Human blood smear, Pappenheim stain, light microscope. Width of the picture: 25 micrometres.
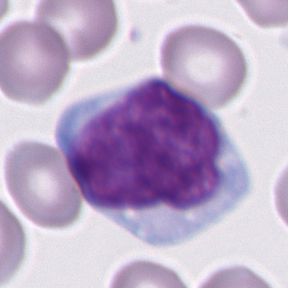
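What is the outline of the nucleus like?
Irregular and lumpy; the nucleus is about 13 micrometres across and fills about 70% of the cell's area.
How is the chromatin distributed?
In patches, with darker purple clumps among paler areas.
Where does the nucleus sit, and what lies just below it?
Toward the upper left of a cell about 18 by 14 micrometres, leaving the widest cytoplasm at the lower right; a few small clear spots lie in the cytoplasm just beneath it.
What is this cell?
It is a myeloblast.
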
